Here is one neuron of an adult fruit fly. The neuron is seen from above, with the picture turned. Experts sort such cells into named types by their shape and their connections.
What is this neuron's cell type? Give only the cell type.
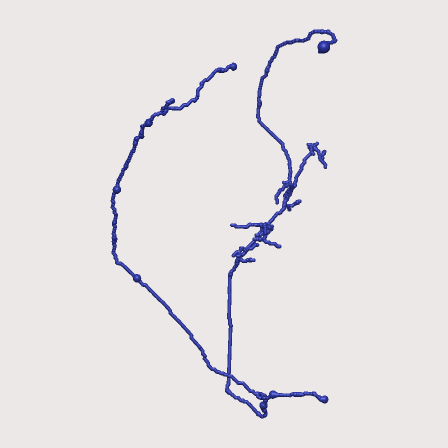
FS3_d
